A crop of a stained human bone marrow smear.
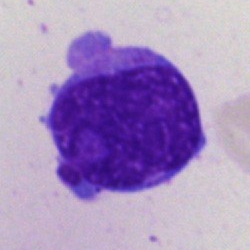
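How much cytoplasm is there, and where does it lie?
Only a scant amount, seen mainly as a pale band along the top of the cell.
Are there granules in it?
None that I can see.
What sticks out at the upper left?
A rounded pale bleb; the faint pale grey shape at the right edge of the picture is separate from the cell.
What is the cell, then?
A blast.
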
